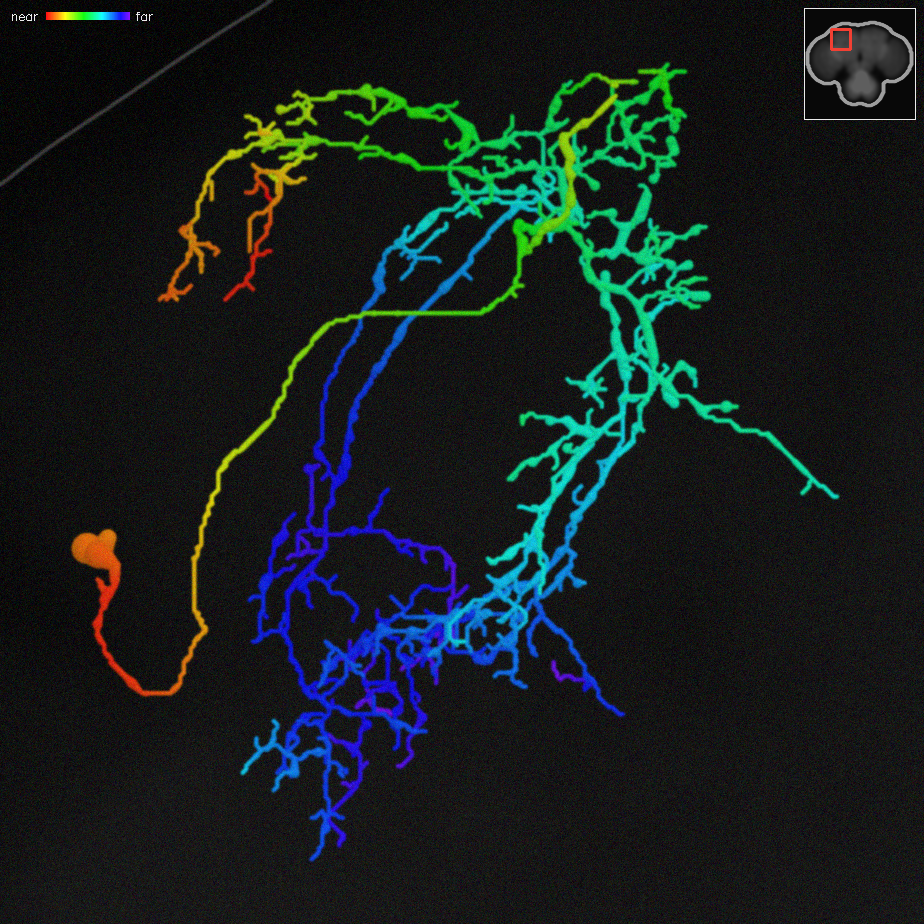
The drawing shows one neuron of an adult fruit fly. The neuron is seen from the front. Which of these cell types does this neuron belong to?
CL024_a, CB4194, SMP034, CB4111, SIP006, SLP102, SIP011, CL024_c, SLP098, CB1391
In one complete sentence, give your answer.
The neuron is a member of cell type SLP098.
